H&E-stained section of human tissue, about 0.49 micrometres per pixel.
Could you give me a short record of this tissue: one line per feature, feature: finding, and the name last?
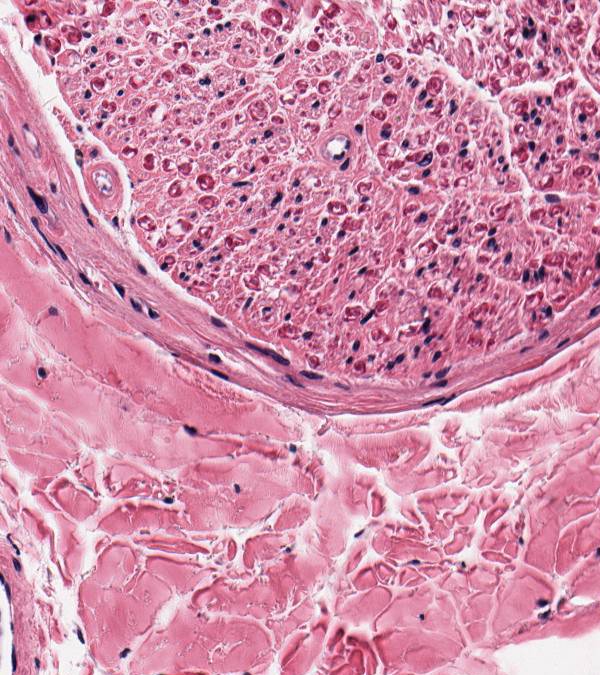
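Nerve fibres: cut across within the fascicle, many small round pink profiles
Sheath: layered flattened cells with elongated dark nuclei, wrapping the lower and left borders of the fascicle
Nuclei: small, dark, oval, scattered fairly evenly among the nerve fibres
Fat cells: none in the field
Name: tibial nerve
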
